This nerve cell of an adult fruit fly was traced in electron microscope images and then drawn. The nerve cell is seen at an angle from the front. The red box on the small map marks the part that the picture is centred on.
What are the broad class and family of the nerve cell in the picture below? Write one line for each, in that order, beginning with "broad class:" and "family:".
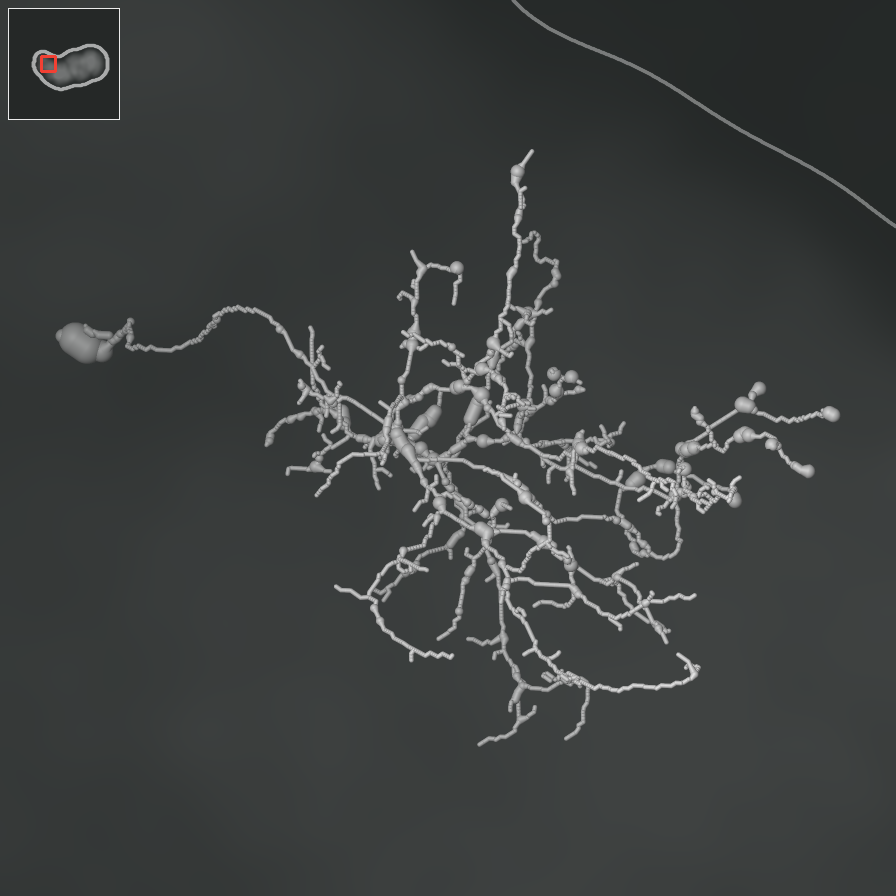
broad class: nerve-cord intrinsic neuron
family: hemilineage 20A.22A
